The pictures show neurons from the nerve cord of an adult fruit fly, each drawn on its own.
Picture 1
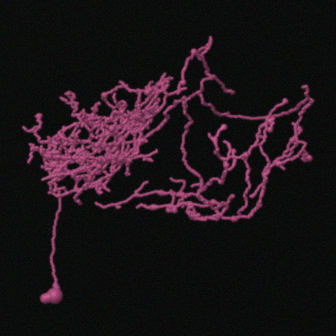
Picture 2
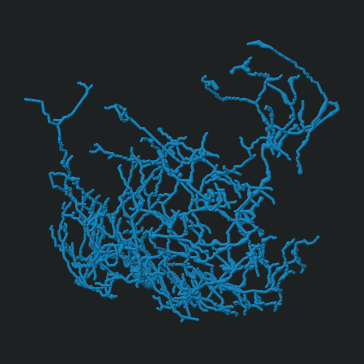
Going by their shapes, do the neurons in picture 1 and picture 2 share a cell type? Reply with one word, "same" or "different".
different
